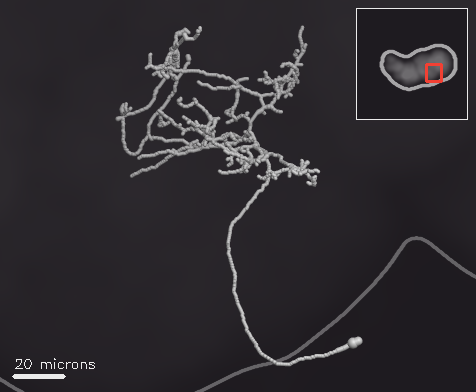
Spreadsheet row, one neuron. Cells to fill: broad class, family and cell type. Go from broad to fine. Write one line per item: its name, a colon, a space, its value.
broad class: central-brain intrinsic neuron
family: hemilineage MX3
cell type: CB1265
